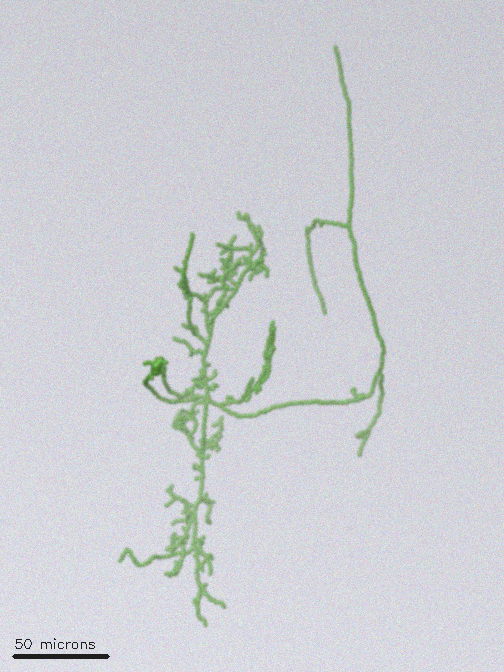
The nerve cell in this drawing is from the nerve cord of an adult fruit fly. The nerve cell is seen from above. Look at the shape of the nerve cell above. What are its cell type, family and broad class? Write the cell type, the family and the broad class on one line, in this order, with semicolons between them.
AN19B042; hemilineage 19B; ascending neuron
